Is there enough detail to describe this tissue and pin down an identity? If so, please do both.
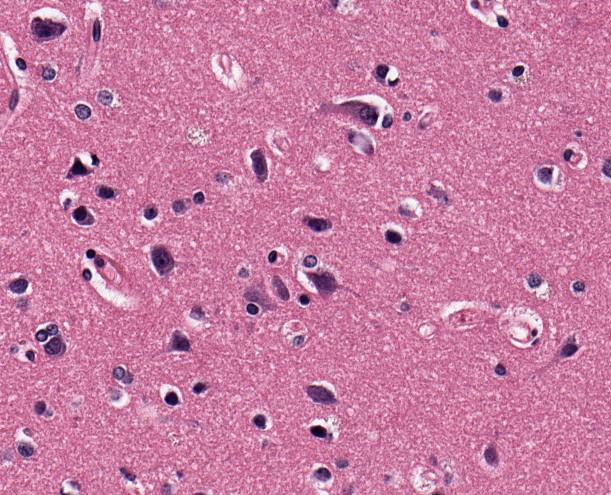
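Starting with the background, the whole field is finely granular pink fibrillary material, with cells scattered singly and no organised units. Most cells are small, with round, dark-staining nuclei and scant visible cytoplasm, spread evenly. A few larger angular cells with dark purple cytoplasm lie near the centre, one just above the middle. No epithelium, glands or fat cells are present anywhere. The tissue is cerebral cortex.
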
